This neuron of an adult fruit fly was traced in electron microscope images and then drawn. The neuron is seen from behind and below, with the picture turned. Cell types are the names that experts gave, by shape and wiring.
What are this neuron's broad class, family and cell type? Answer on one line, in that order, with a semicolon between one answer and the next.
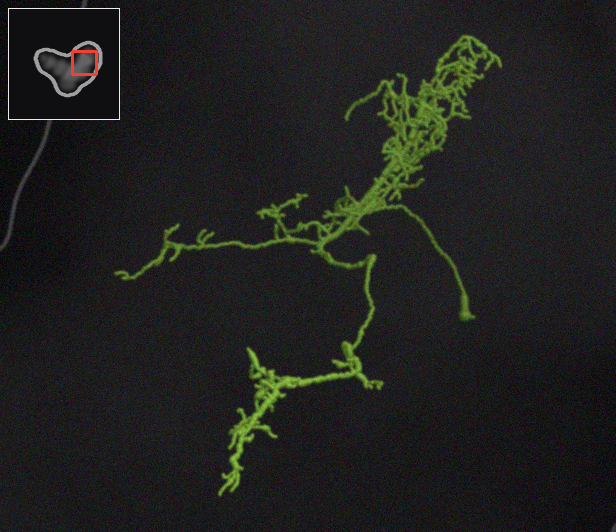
central-brain intrinsic neuron; hemilineage CREa2_ventral; AOTU015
